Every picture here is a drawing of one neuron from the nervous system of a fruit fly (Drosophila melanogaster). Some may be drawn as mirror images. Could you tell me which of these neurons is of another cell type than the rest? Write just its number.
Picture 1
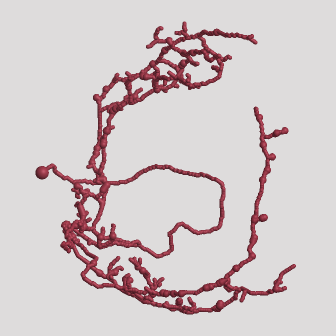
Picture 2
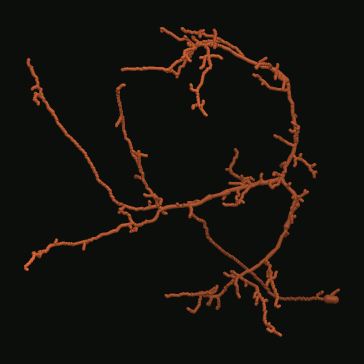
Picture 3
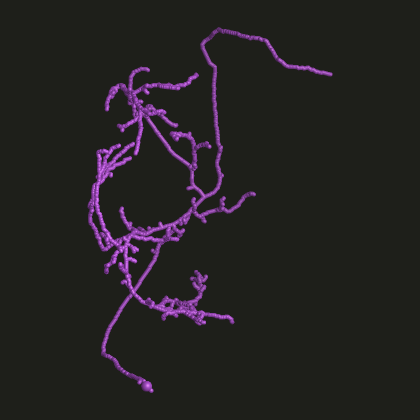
1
